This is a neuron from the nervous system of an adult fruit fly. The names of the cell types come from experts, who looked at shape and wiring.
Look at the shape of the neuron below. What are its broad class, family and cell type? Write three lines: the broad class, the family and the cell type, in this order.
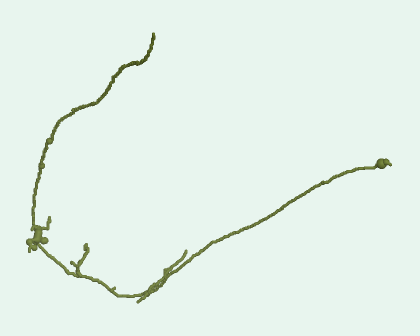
optic-lobe intrinsic neuron
C
C2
